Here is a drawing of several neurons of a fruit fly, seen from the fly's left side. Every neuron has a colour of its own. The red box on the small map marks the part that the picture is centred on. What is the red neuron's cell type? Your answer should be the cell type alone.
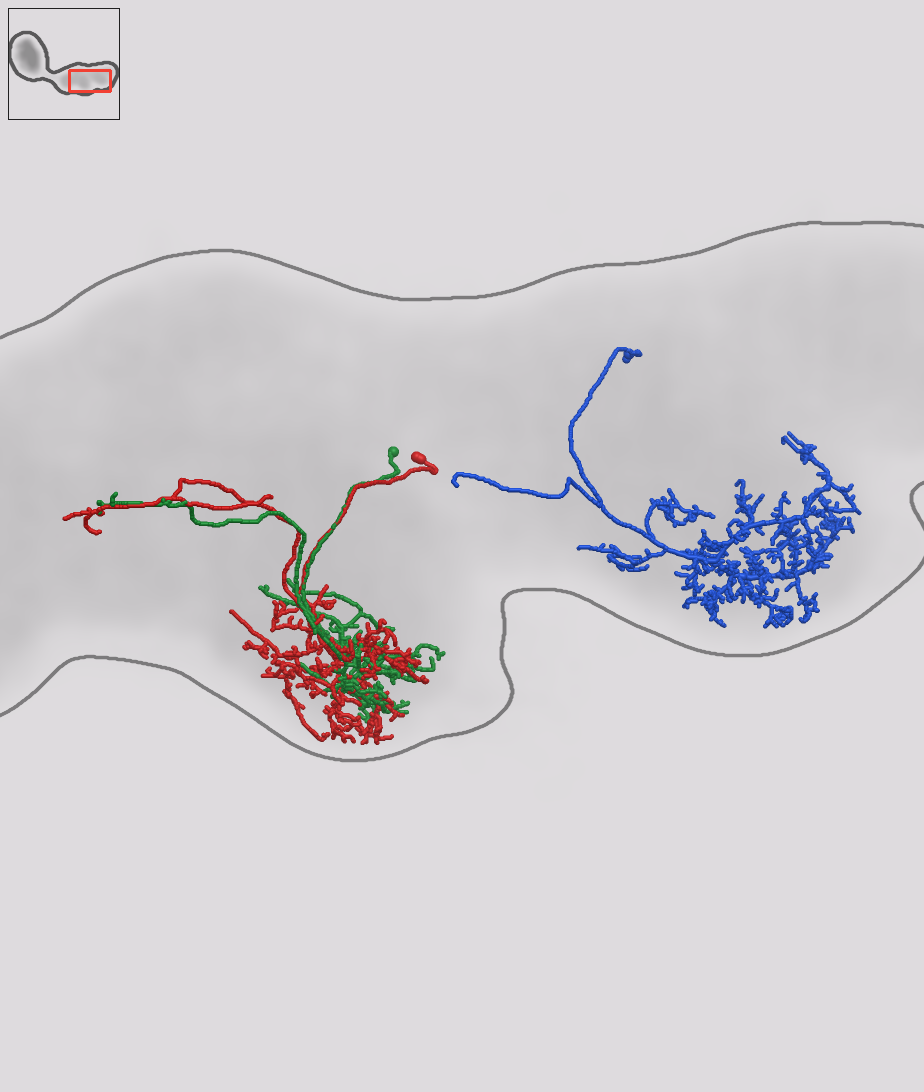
IN23B054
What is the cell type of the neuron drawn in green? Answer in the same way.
IN23B086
